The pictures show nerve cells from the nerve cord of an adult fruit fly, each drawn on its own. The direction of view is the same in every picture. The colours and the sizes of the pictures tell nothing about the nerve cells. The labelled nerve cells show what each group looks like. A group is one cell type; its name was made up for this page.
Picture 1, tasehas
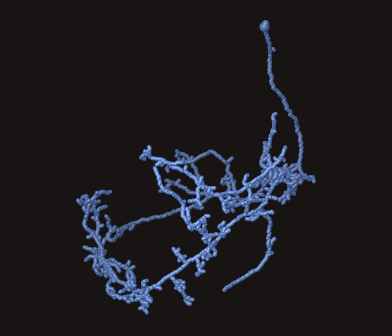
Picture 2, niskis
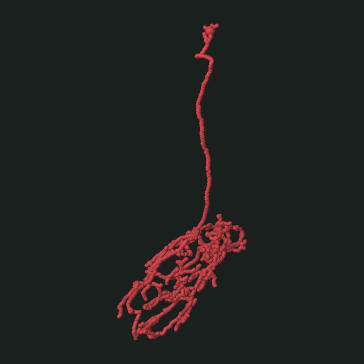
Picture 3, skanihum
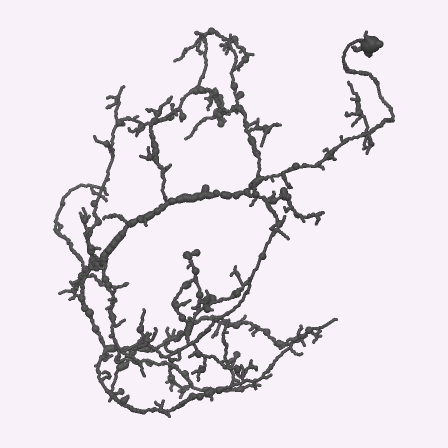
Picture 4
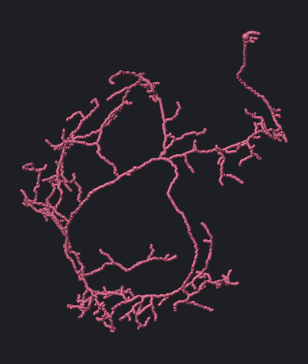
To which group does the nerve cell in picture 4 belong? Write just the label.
skanihum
